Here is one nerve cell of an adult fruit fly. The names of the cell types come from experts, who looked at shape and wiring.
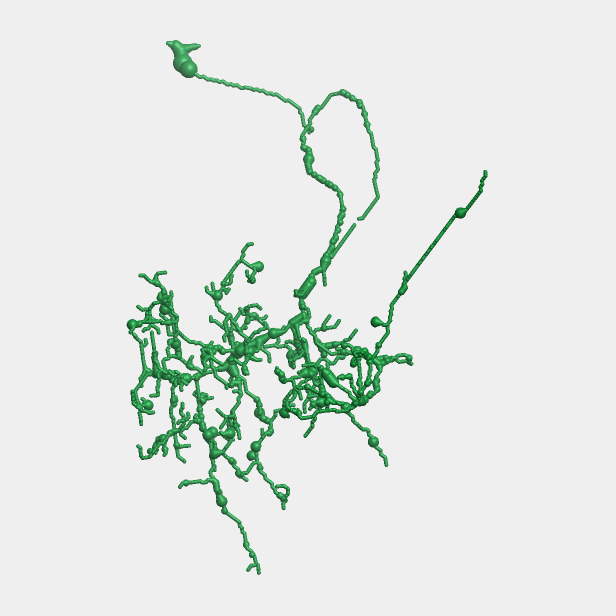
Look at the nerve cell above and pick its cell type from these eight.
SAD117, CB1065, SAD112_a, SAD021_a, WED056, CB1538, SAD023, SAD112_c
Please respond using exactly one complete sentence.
This nerve cell is included in the cell type WED056.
